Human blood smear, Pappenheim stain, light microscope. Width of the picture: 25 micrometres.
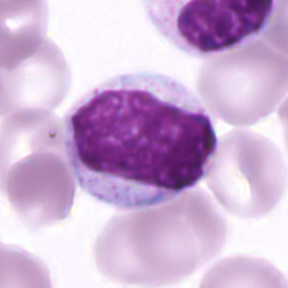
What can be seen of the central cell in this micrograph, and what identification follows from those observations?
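A round cell outline encloses an elongated nucleus whose long axis runs from left to right. Its chromatin is dark purple and coarsely clumped. Fine red-purple granules lie scattered through the cytoplasm. The cell is a metamyelocyte.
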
